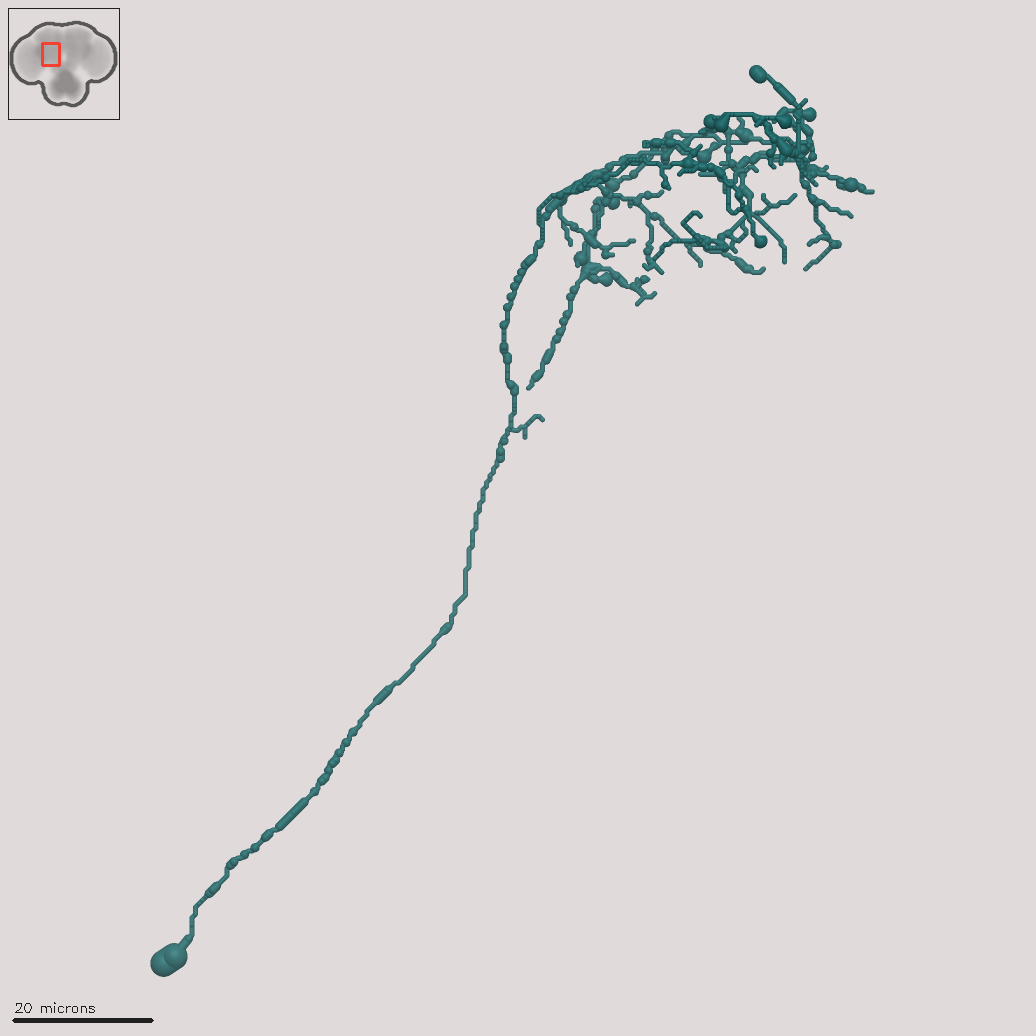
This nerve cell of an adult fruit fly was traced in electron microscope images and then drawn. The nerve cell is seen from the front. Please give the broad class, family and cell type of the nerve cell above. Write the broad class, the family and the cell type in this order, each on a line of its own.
central-brain intrinsic neuron
hemilineage LALa1_anterior
CB1705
